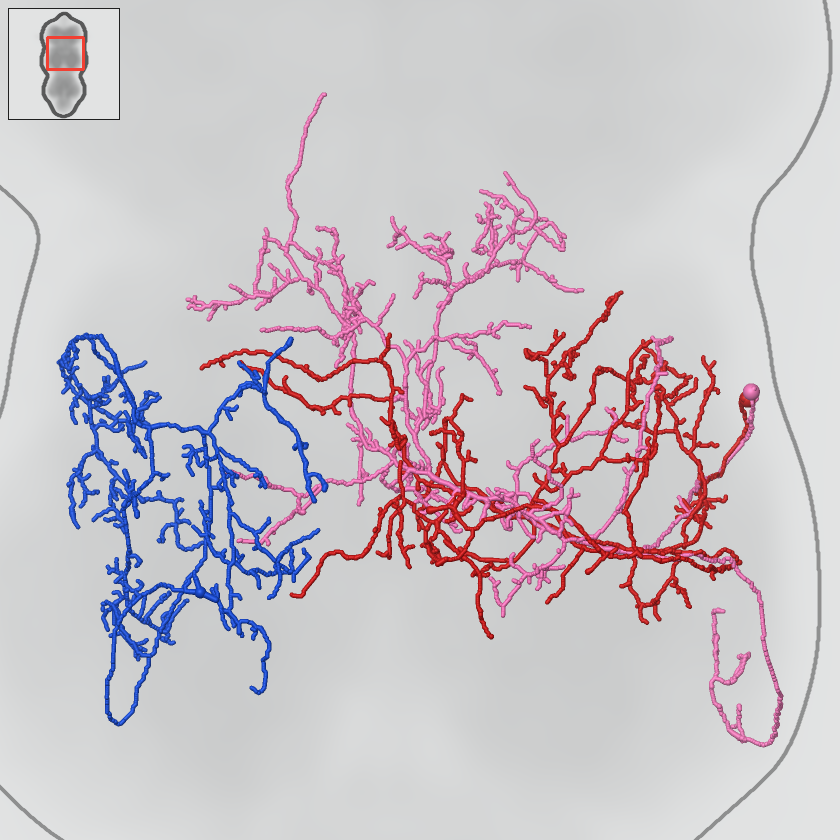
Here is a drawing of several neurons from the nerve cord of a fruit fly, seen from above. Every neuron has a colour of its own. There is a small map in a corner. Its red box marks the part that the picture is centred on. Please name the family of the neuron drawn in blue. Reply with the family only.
hemilineage 11B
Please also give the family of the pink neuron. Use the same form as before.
hemilineage 08A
